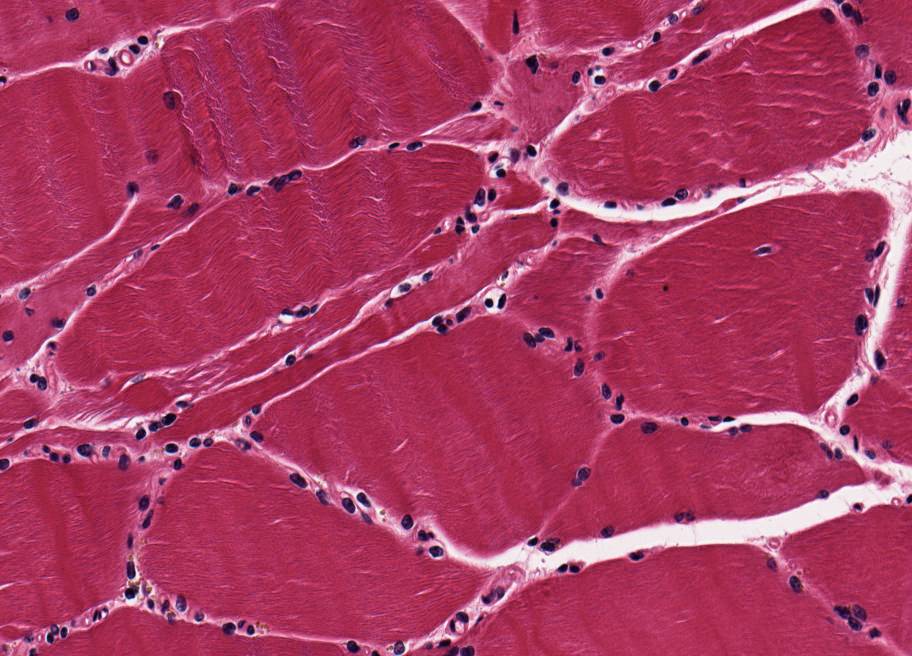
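Skeletal muscle, haematoxylin and eosin section. Fine cross-striations show within the fibres, clearest at upper left, and the cytoplasm stains an even deep pink with no vacuoles. The nuclei sit mostly at fibre edges and in the thin spaces between fibres, not in fibre centres; they're small, dark blue and oval to flattened.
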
